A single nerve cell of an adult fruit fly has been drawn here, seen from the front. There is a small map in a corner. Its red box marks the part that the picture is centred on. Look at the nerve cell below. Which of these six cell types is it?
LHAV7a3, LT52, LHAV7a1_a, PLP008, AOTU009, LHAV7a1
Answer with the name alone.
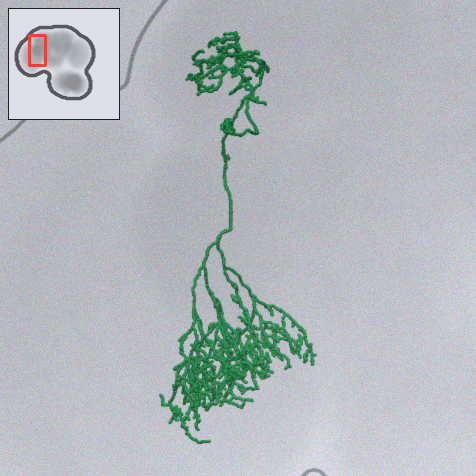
LT52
